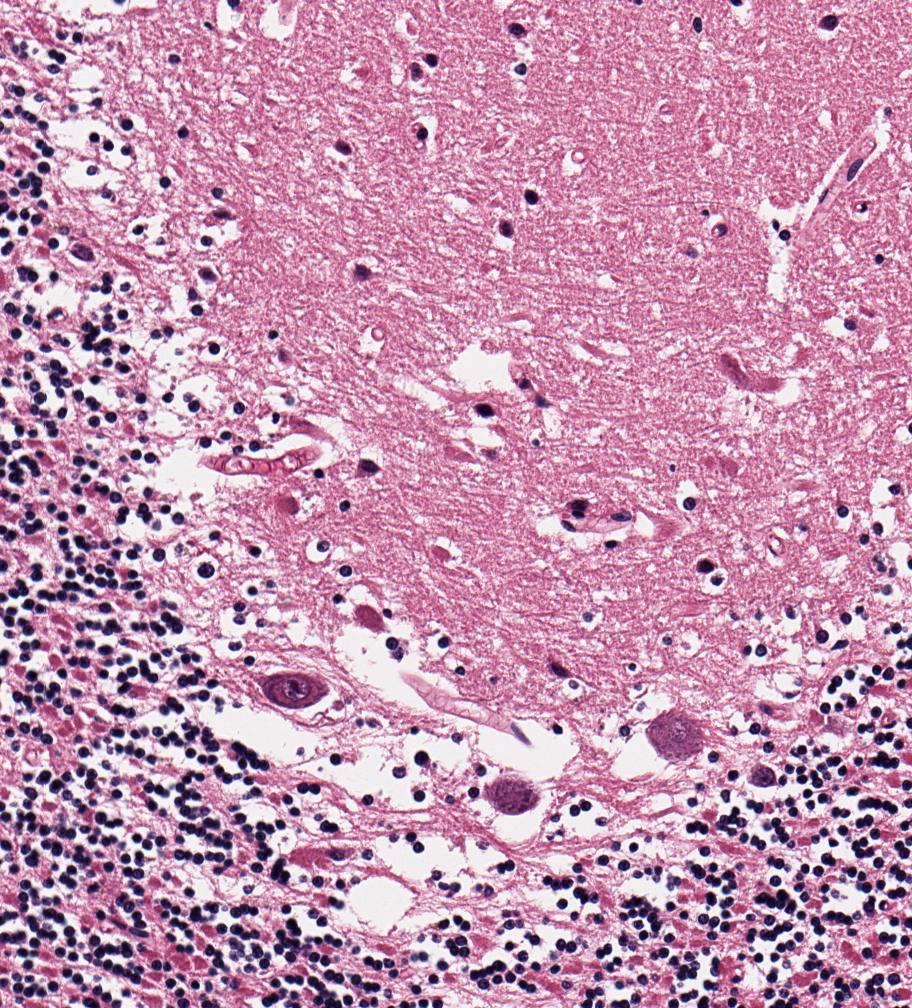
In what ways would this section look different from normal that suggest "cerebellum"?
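Section: cerebellum. Left edge and bottom of field: band of densely packed, small, round, darkly stained nuclei with almost no visible cytoplasm. Upper right: pale pink, finely fibrillary neuropil with few nuclei; the scattered small nuclei often sit in clear halos. Lower field, on the boundary between dense band and pink region: three large neuron cell bodies in a row, cytoplasm purplish.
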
